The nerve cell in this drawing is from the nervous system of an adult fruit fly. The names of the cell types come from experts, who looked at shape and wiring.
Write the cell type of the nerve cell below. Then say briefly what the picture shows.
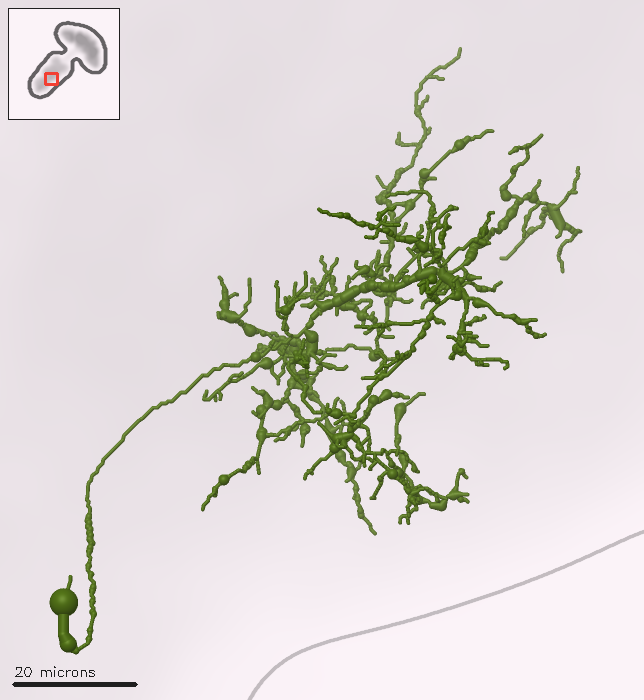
It is of cell type IN20A.22A049. Its broad class is nerve-cord intrinsic neuron. It is in the nerve cord and does not reach the brain. The cell body can be seen at the lower left of the picture. By the scale bar it is about 100 microns tall in this view.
